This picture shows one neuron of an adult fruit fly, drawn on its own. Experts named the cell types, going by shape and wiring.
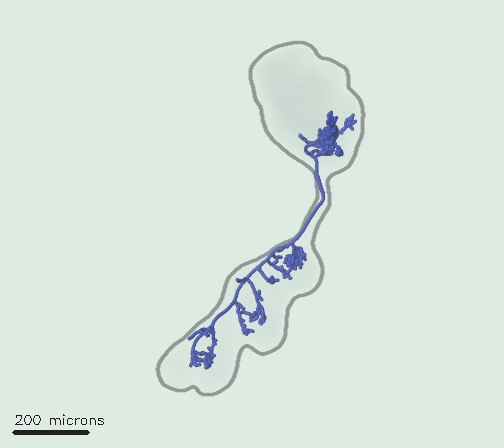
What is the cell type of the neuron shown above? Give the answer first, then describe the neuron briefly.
It is of cell type DNg108. Its broad class is descending neuron. By the scale bar it is about 700 microns tall in this view. In this view it is taller than it is wide.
